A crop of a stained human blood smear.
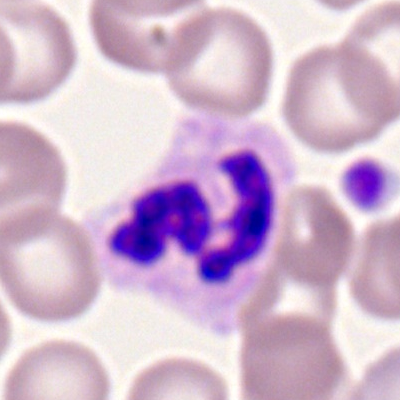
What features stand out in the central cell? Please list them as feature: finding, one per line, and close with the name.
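Right side of nucleus: a curved, crescent-like lobe.
Nucleoli: none you can see.
Cytoplasm: plenty of it, pale pinkish-lilac.
Granules: no large orange-red ones in the cytoplasm.
Name: segmented neutrophil.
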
